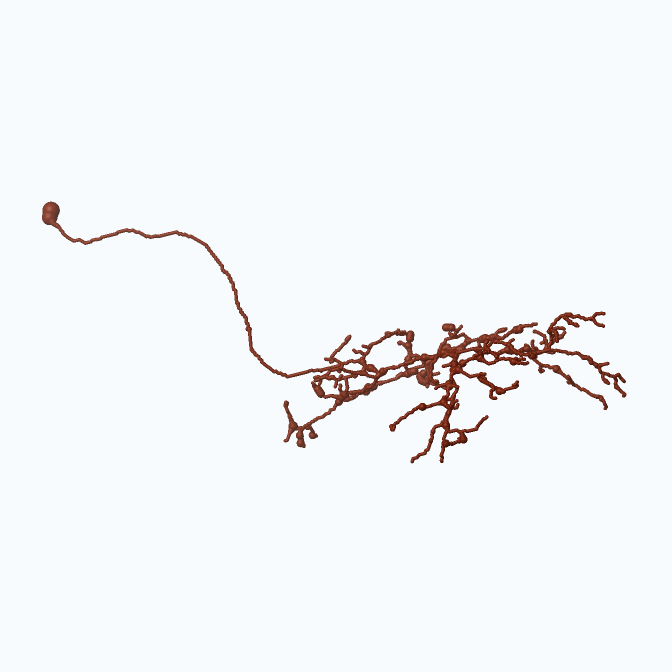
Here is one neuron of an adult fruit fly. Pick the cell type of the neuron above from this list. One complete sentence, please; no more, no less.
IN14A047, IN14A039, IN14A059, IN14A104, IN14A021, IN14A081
The cell type IN14A059 includes this neuron.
